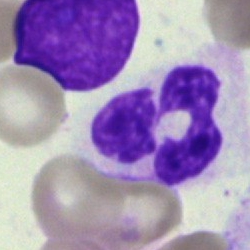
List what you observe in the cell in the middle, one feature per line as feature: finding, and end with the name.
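Ring: right-hand part of the nucleus closes around a clear central hole
Chromatin: coarse, darker clumps in lighter purple
Cytoplasm: plenty of it, pale pinkish-lilac
Edge: faint, fading into the pale background
That one: segmented neutrophil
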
